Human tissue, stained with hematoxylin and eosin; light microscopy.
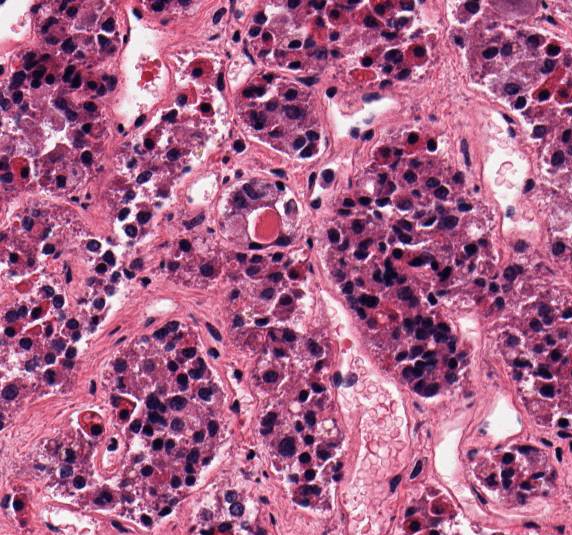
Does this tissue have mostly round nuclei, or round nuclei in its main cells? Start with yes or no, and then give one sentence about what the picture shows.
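Yes. Most nuclei are round, dark and fairly uniform in size.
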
